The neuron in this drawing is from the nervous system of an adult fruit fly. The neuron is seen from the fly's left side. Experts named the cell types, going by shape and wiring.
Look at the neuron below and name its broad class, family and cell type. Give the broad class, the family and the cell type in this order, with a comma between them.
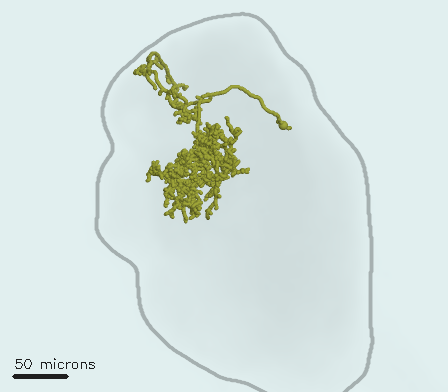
central-brain intrinsic neuron, hemilineage DM4_dorsal, pC1_11b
